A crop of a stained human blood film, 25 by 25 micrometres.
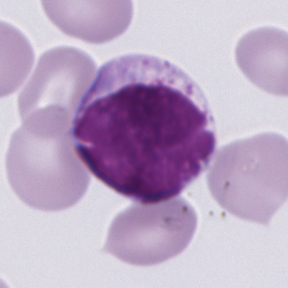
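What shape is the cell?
Round, with a smooth outline.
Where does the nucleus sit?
Off-centre, toward the lower part of the cell, and it measures about 12 by 11 micrometres.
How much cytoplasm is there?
Only a scant, pale lilac-grey band, widest above the nucleus.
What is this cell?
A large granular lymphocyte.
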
